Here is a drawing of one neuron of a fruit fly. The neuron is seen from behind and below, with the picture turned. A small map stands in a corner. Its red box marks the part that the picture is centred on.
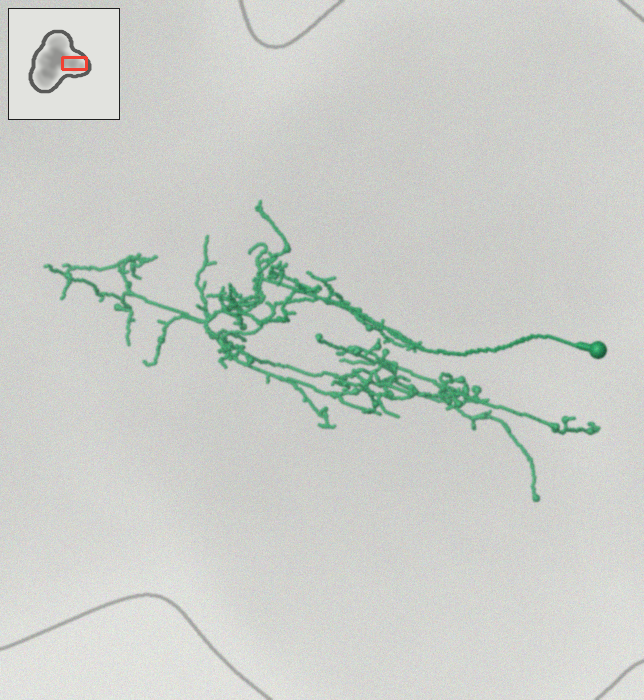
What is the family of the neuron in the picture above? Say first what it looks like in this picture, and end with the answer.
Its cell body lies on the right of the picture. The picture shows dozens of branch ends. This is a nerve-cord intrinsic neuron. The family is hemilineage 05B.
